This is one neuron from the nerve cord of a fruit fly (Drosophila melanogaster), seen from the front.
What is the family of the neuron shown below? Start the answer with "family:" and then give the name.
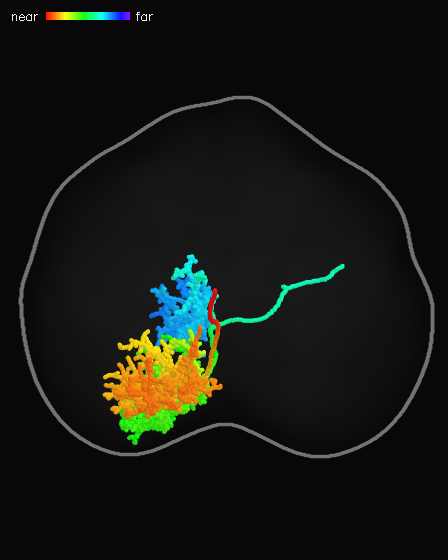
family: hemilineage 09B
